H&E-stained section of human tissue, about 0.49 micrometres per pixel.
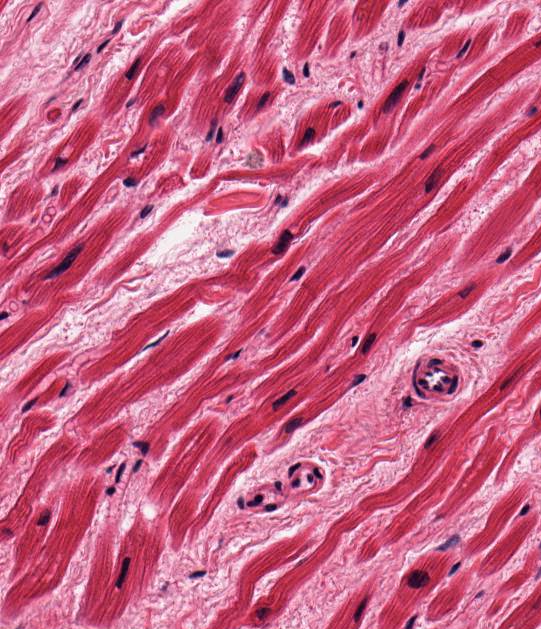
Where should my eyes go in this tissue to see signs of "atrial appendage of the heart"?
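Checking the picture point by point against the atrial appendage of the heart, begin with the muscle: fibres cut lengthwise run in parallel across the entire field, from lower left to upper right.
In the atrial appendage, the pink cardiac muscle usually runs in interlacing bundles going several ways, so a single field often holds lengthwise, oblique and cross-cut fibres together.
Here all the fibres run one way, so this point does not go with that usual mix. Second, the fibres branch and join neighbouring fibres. Third, pale pink, loosely arranged, wavy connective tissue divides the fibres into groups. Last, two small vessels cut in cross-section sit in that connective tissue at lower right.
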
